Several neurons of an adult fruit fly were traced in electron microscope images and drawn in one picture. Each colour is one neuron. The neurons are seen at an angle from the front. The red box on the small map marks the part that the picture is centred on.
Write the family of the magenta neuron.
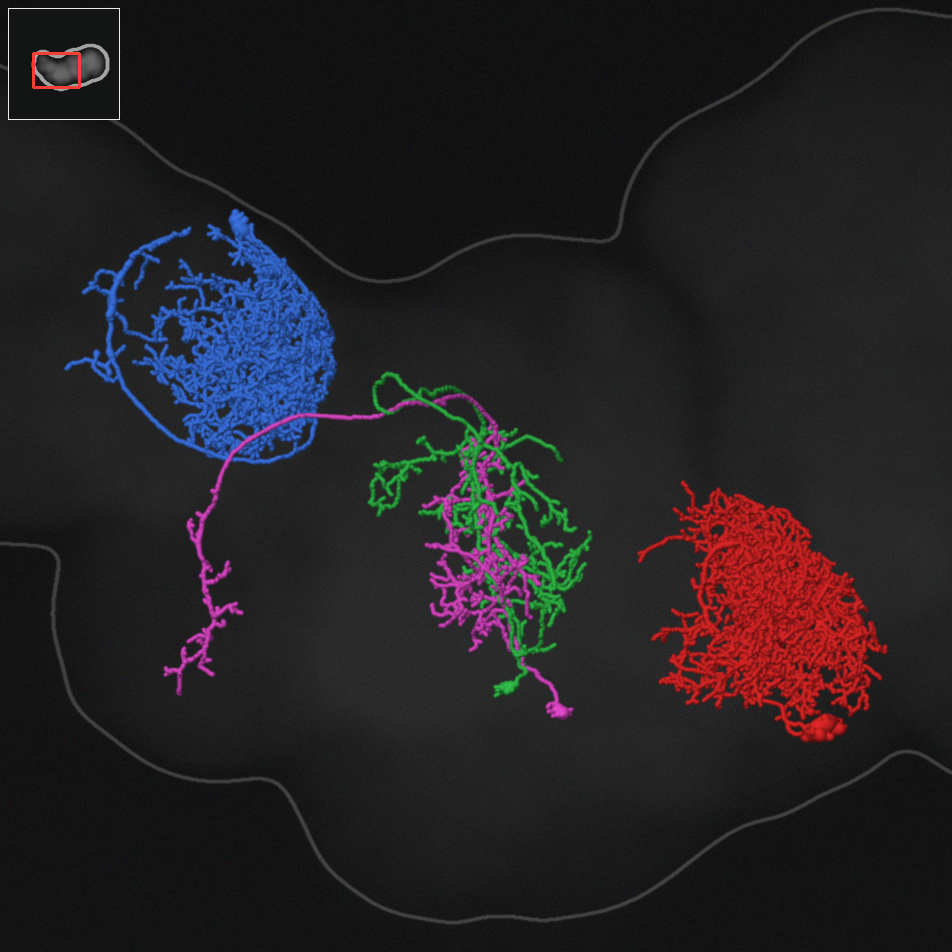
hemilineage 14B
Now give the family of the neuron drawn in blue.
hemilineage 09A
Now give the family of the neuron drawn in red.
hemilineage 08A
